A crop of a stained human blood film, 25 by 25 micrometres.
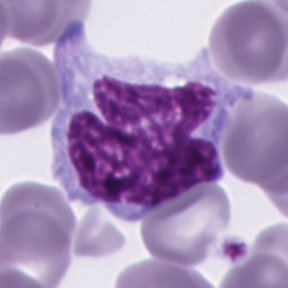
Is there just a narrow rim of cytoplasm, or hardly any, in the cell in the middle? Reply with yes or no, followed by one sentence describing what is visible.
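No. The cytoplasm forms a wide rim that is broadest above the nucleus.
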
